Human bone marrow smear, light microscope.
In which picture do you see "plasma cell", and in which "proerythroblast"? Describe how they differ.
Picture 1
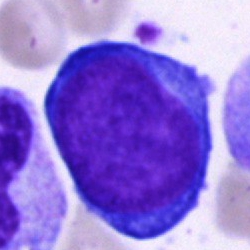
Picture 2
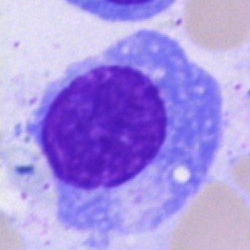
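The proerythroblast is in picture 1 and the plasma cell in picture 2. In the proerythroblast, the chromatin is finely granular and evenly spread, not gathered into coarse clumps. A thin rim of deep blue cytoplasm surrounds its nucleus, with no granules and no vacuoles in it. The plasma cell has an irregular outline with several broad bulges, and its nucleus sits off-centre, toward the left side of the cell.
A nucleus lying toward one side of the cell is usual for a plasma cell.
No distinct purple granules are seen in the plasma cell's cytoplasm, but one clear round vacuole stands out in its lower right part. At the top edge of picture 2, part of another cell with a purple nucleus is cut off.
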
